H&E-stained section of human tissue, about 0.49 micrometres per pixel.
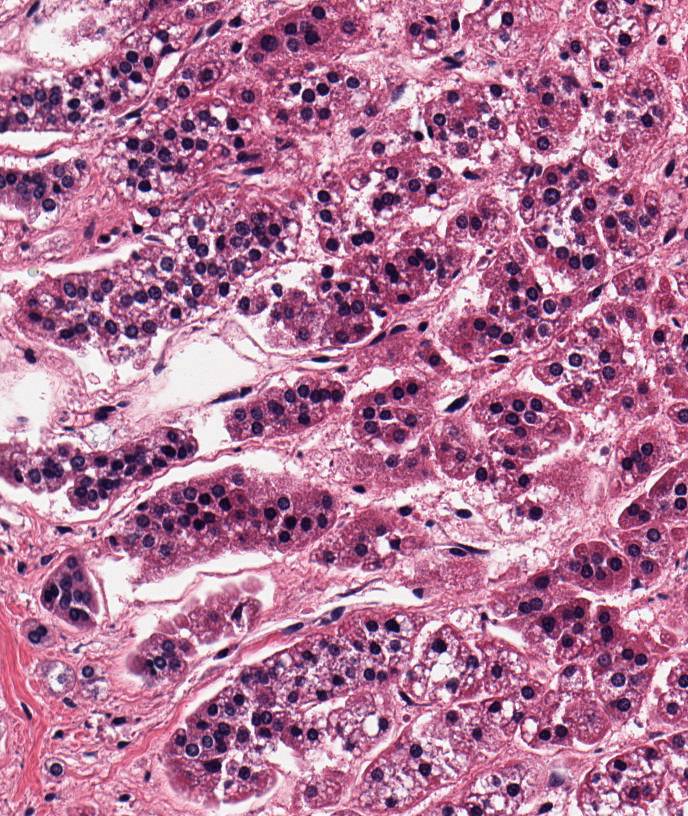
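Adrenal gland here is all rounded nests and short cords of cells, split by thin partitions, delicate strands with thin, elongated dark nuclei. The cells are large and polygonal, each with one small, round, dark nucleus, and their abundant cytoplasm ranges from pink and granular to pale and finely vacuolated.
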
